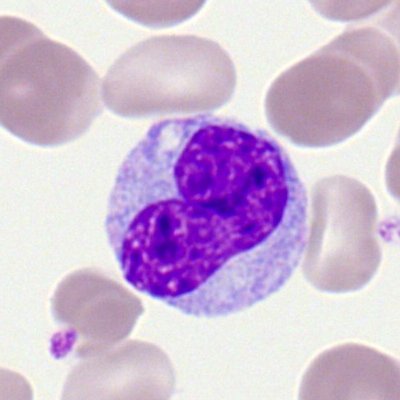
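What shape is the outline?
Roughly round.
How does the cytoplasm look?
Pale lilac-blue, with fine pinkish-purple granules dusted through it.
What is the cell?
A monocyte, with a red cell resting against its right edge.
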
